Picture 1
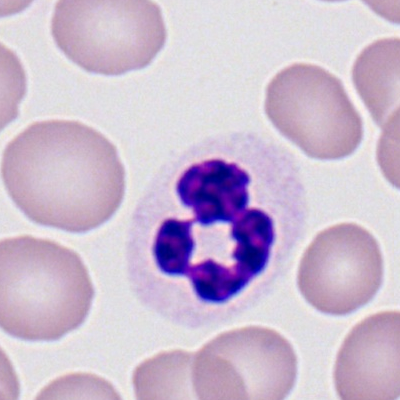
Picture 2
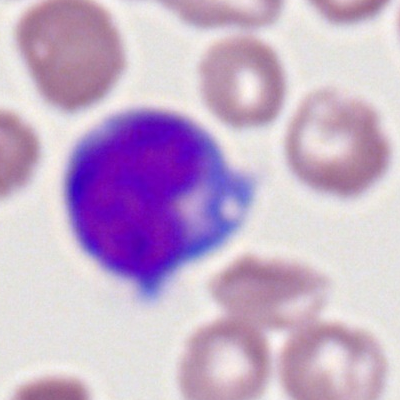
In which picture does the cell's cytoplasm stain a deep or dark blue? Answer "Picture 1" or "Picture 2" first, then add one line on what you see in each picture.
Picture 2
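Picture 1: The cytoplasm is pale pink.
Picture 2: The cytoplasm is a deep blue rim that is wider on the right side.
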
